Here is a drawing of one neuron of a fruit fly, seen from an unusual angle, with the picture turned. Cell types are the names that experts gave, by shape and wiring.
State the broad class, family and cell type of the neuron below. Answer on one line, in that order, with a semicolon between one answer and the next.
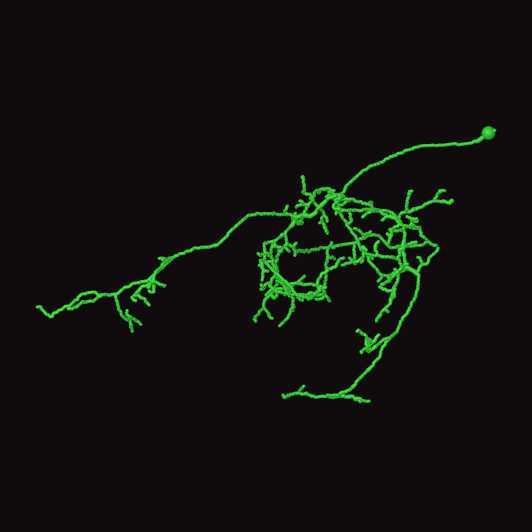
central-brain intrinsic neuron; hemilineage LALa1_anterior; LAL049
